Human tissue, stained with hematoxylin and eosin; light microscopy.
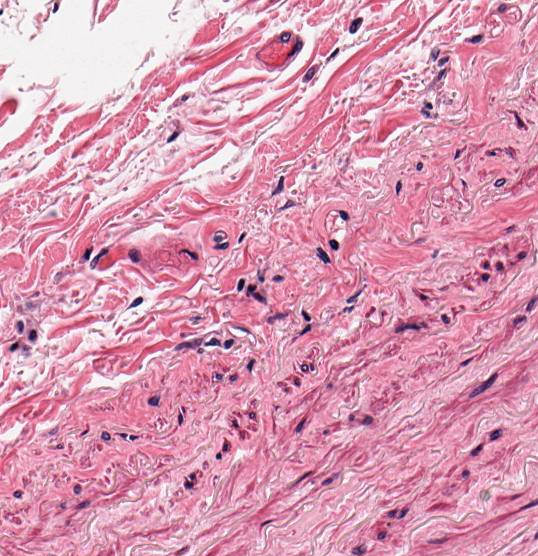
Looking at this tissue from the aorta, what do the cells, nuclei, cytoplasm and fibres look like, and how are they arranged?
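Eosinophilic collagen bundles make up the whole field, and no epithelium is present anywhere. Small, dark, spindle-shaped fibroblast nuclei are scattered between the bundles. Cells are sparse, with collagen far outweighing nuclei across the field. No fat cells are present.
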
